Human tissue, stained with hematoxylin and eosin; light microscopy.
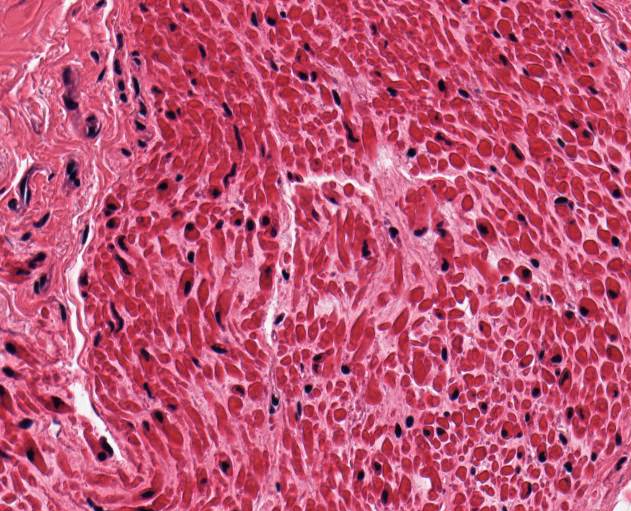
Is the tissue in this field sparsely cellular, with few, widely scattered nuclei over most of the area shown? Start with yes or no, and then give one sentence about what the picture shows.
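No. Densely packed eosinophilic smooth muscle cells fill most of the field to the right of a narrow strip of connective tissue along the left edge.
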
